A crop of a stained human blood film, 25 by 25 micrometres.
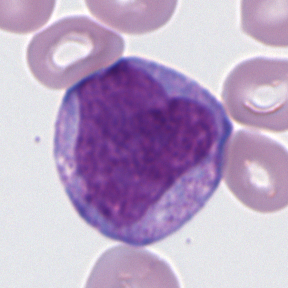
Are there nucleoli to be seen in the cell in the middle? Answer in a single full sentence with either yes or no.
No, a nucleolus is not visible in its nucleus.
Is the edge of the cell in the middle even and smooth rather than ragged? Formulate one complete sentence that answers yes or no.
Yes, the outline of the cell is smooth.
